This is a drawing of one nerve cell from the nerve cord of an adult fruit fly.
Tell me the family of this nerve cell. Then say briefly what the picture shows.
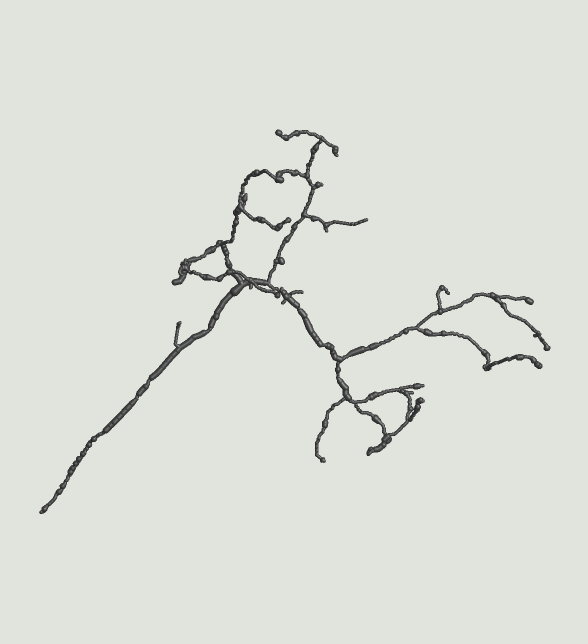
Its family is DNg. Its broad class is descending neuron. No cell body is drawn. As drawn here it is wider than it is tall.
